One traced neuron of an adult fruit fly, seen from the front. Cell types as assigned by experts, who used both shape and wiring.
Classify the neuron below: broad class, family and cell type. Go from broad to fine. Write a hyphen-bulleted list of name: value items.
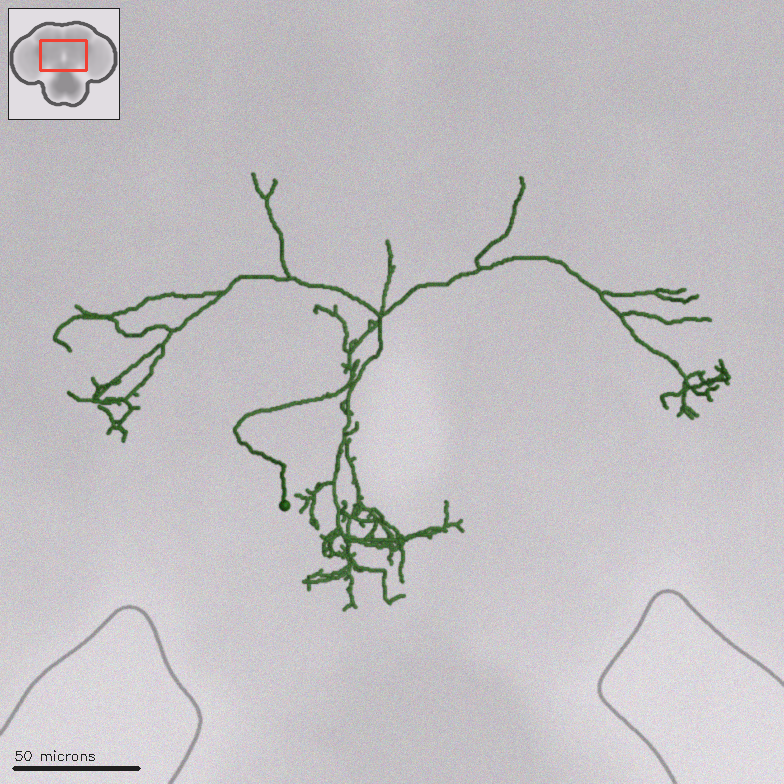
- broad class: central-brain intrinsic neuron
- family: hemilineage PSa1
- cell type: VES023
